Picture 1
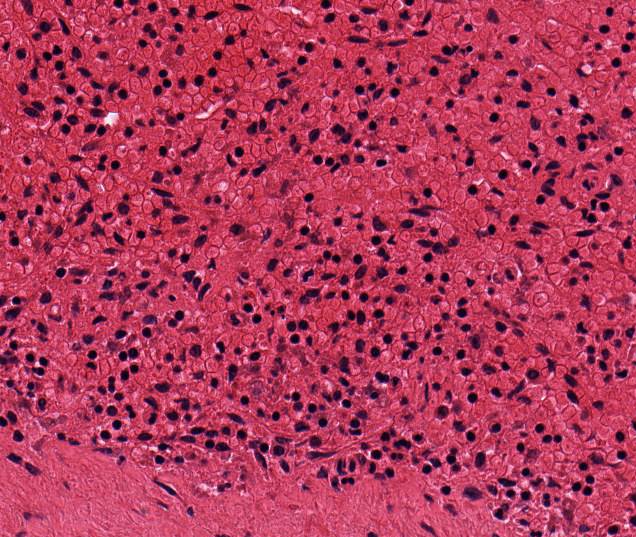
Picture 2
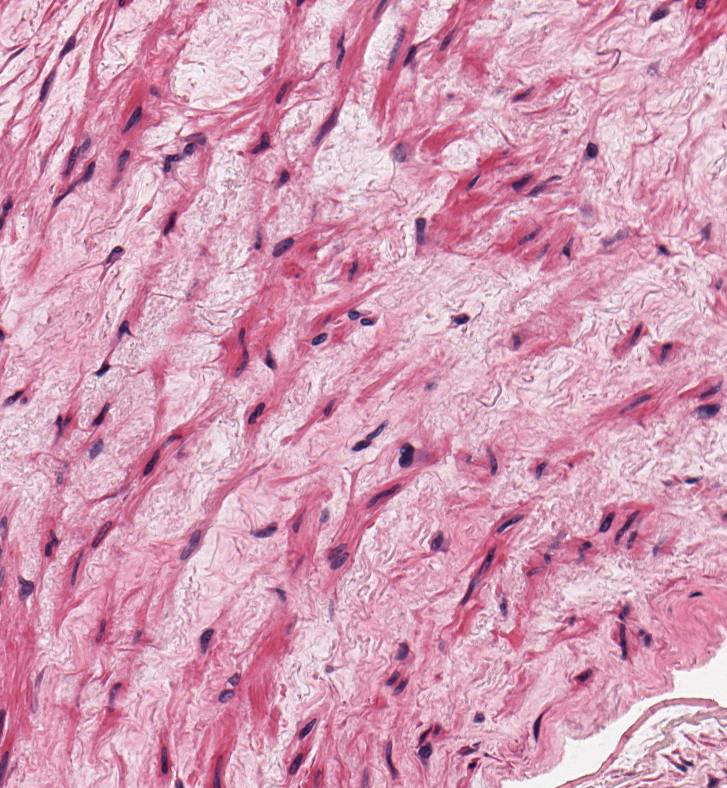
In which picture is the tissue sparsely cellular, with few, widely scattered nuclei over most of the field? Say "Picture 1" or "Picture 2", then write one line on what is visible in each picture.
Picture 2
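In picture 1: Most of the field is a solid, diffuse sheet of closely packed cells with no organised architecture.
In picture 2: The cells are widely spaced, with much stroma between them.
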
